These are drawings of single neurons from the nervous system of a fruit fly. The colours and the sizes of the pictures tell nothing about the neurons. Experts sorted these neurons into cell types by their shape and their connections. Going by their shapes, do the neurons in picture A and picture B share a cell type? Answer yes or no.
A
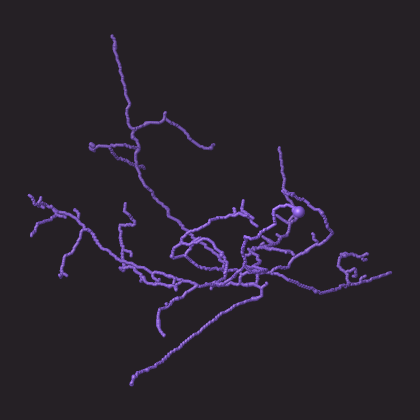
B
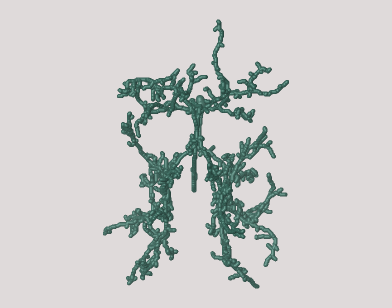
no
